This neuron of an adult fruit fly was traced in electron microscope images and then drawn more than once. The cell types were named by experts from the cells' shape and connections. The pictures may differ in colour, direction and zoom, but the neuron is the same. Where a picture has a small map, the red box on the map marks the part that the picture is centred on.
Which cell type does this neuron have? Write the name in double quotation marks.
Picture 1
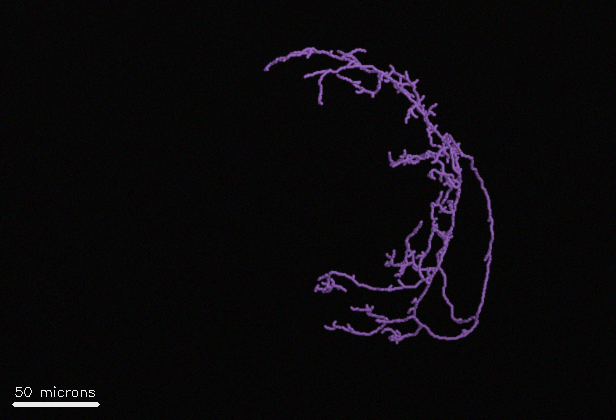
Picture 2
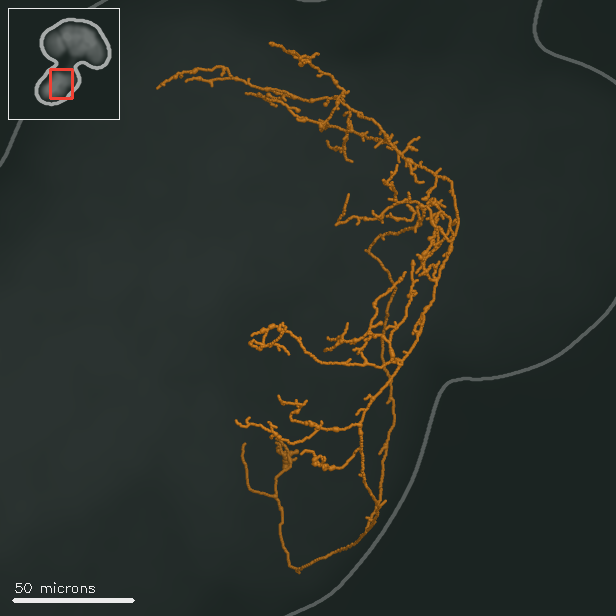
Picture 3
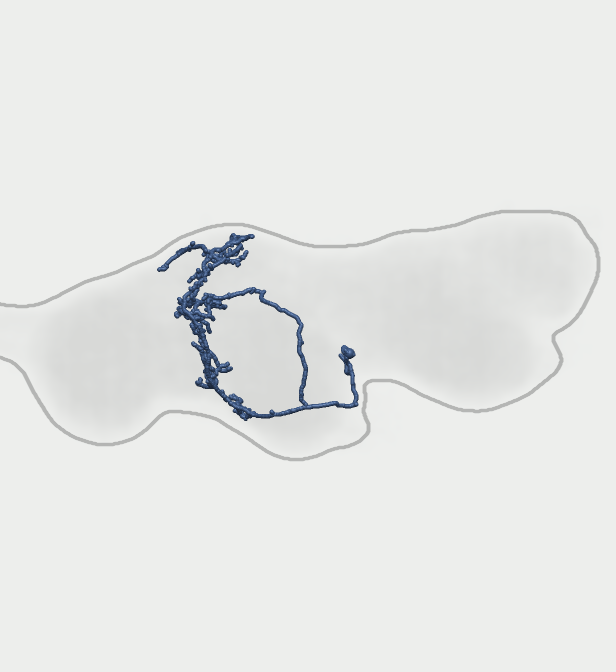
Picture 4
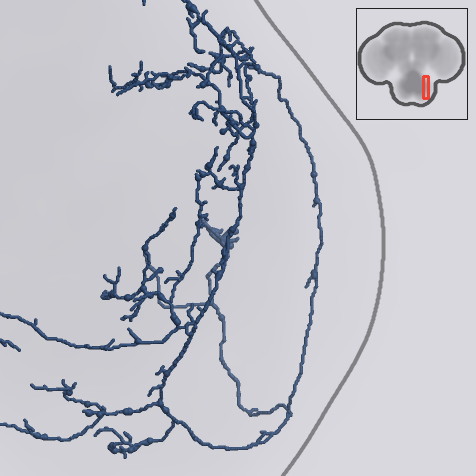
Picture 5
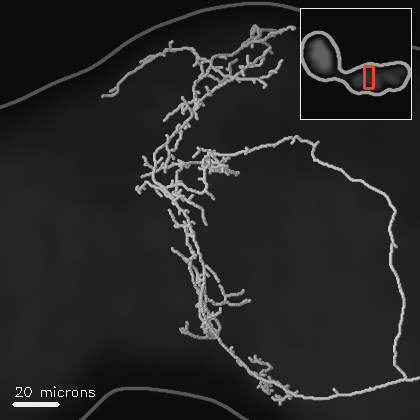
"IN19A056"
